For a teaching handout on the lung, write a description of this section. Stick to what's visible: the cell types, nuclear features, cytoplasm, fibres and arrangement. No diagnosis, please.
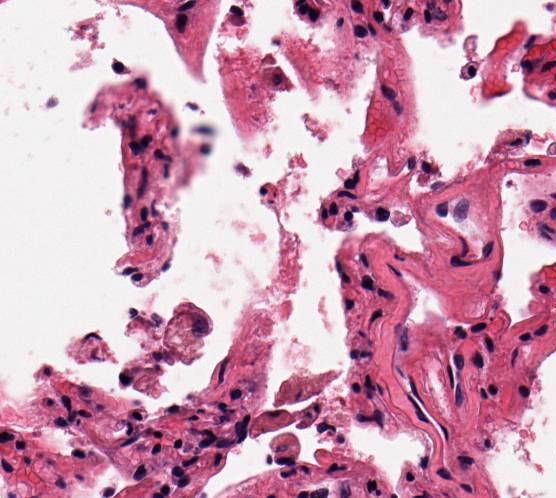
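See the empty spaces, mostly centre and left: loose pale pink flocculent material, small detached cell clusters. Lower right, wavy parallel pink fibre bands with elongated nuclei curve downward through a thick strand. Notice: no glands or epithelial-lined tubules.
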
